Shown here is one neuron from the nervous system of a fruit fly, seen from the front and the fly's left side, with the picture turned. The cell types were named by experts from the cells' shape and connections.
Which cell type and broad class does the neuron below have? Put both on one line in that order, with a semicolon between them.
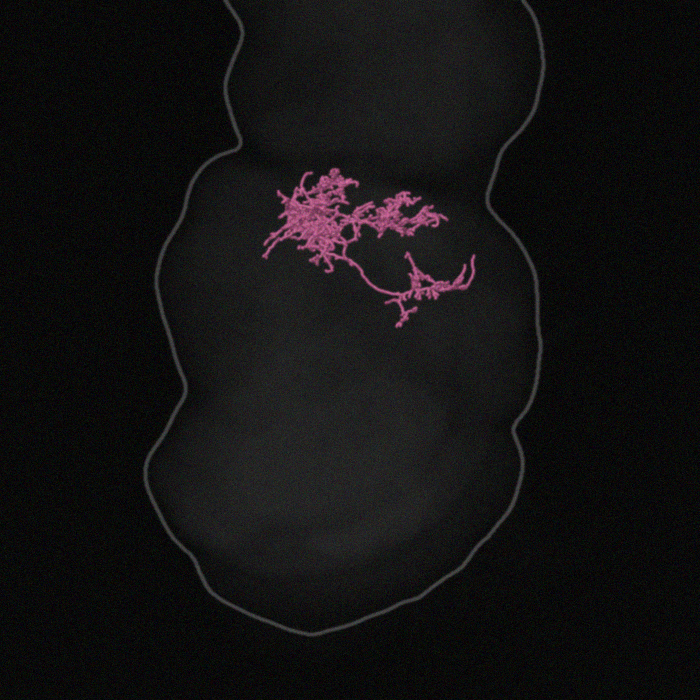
SAD094; central-brain intrinsic neuron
